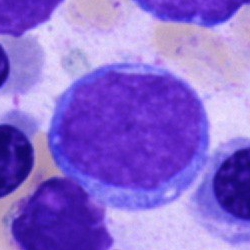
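Blast, the cell in the middle of this bone marrow smear. Notice its smooth outline, round to slightly oval. The nucleus fills most of the cell, with fine, evenly dispersed chromatin, and the cytoplasm forms a thin rim around it.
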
